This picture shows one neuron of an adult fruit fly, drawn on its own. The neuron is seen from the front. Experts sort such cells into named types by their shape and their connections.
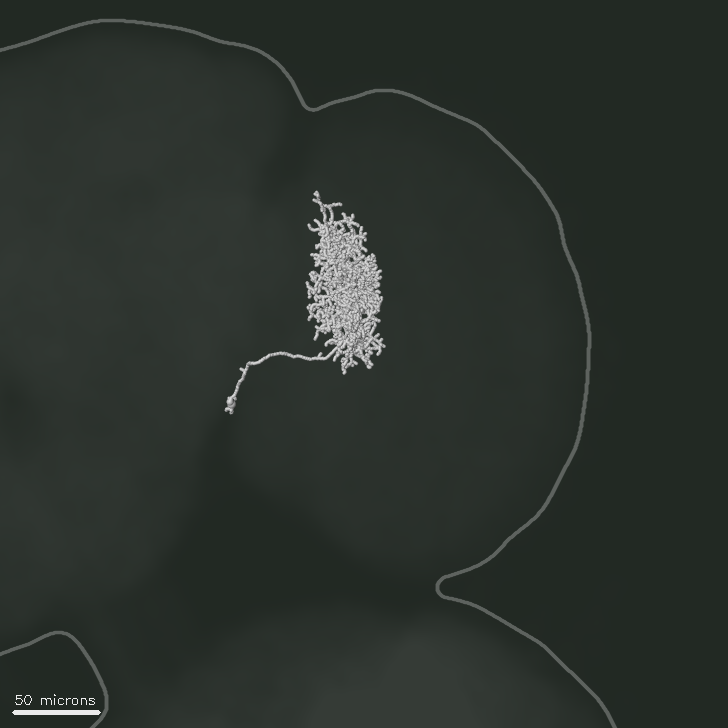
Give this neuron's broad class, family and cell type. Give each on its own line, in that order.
optic-lobe intrinsic neuron
Li
Li17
